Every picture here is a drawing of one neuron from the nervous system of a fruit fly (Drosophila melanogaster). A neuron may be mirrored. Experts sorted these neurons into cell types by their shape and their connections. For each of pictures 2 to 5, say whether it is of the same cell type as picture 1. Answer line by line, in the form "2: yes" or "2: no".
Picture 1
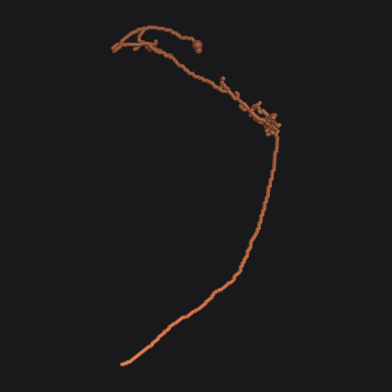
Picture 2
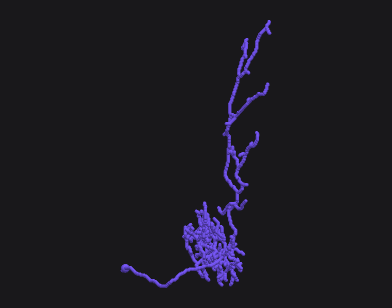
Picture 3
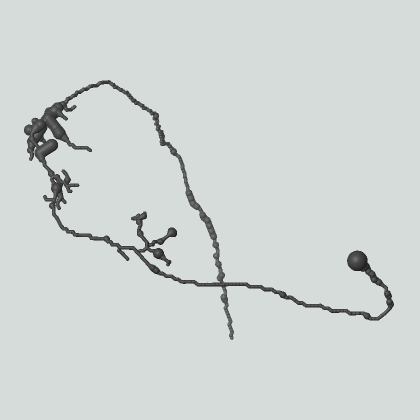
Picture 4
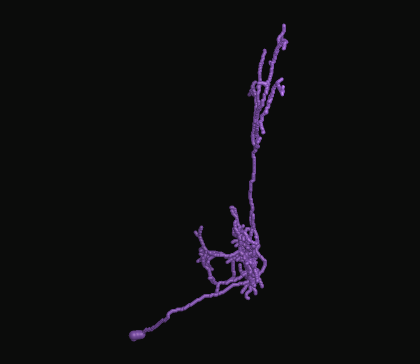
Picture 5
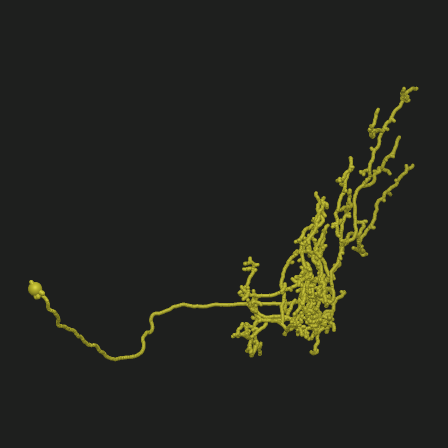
2: no
3: yes
4: no
5: no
